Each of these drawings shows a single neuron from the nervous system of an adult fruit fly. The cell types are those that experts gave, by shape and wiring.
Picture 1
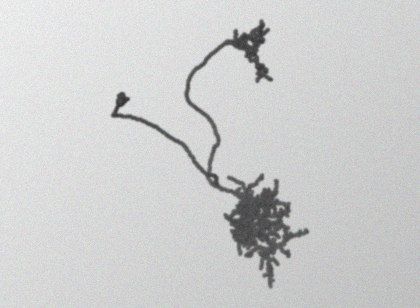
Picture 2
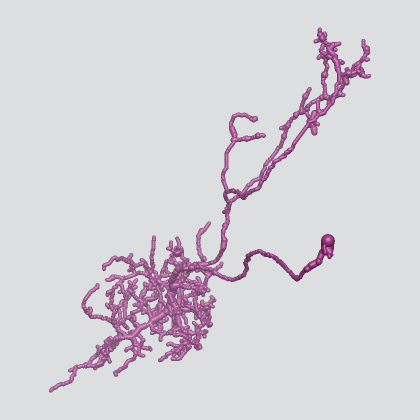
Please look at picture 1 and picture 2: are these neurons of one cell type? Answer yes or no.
yes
